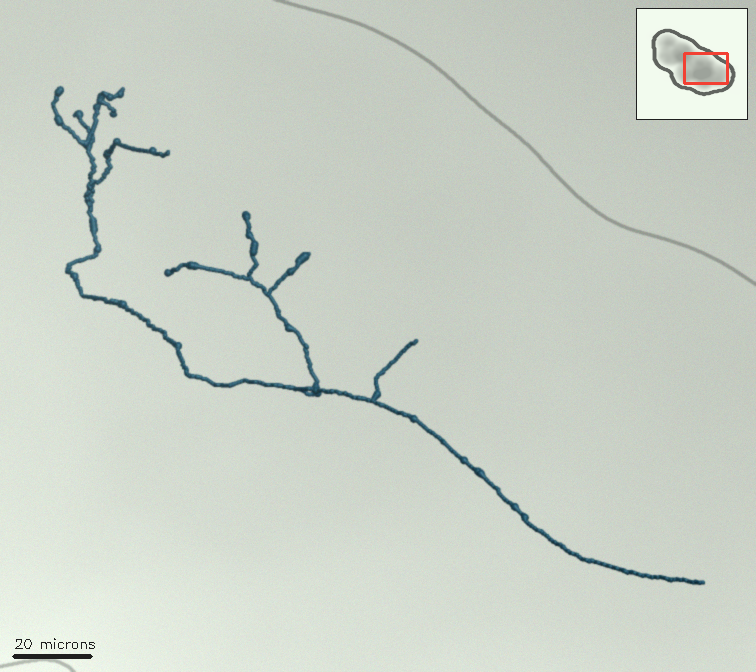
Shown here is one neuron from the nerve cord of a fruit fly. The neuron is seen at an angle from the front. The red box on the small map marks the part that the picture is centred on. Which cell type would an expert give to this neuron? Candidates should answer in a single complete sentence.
The cell type given to this neuron is DNg106.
